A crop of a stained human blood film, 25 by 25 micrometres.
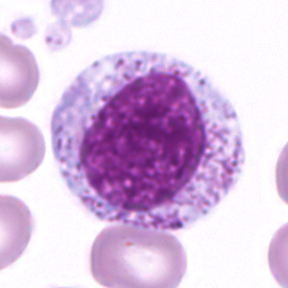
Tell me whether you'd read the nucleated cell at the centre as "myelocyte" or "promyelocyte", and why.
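Myelocyte. Cytoplasmic granules fine, dark purple, scattered throughout.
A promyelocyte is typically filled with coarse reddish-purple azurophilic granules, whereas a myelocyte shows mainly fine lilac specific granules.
The fineness of the granules here sets this cell apart from a promyelocyte. Chromatin deep purple, coarsely clumped. Cytoplasm pale bluish-grey, forming a rim around the entire nucleus.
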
